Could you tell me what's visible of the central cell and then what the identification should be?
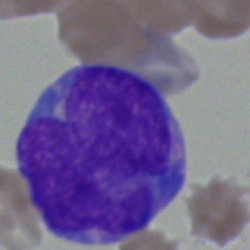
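An irregular nucleus, folded into several lobes separated by clefts, occupies most of the cell. The blue cytoplasm is therefore left as only a thin rim. The chromatin is finely granular and speckled with paler spots. It is a blast.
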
